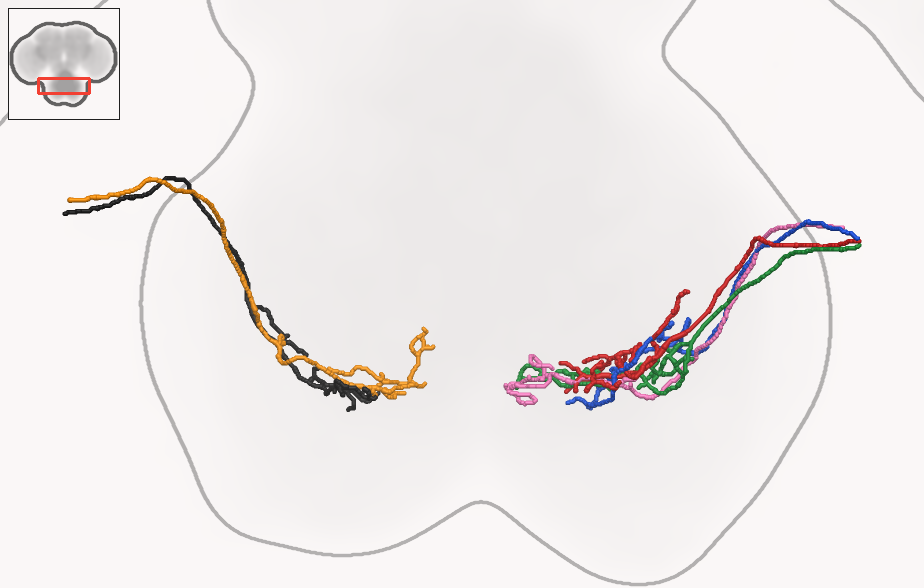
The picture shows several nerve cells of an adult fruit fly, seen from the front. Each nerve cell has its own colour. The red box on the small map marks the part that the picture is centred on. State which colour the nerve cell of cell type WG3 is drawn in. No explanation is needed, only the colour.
green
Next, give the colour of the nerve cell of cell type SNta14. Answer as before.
red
